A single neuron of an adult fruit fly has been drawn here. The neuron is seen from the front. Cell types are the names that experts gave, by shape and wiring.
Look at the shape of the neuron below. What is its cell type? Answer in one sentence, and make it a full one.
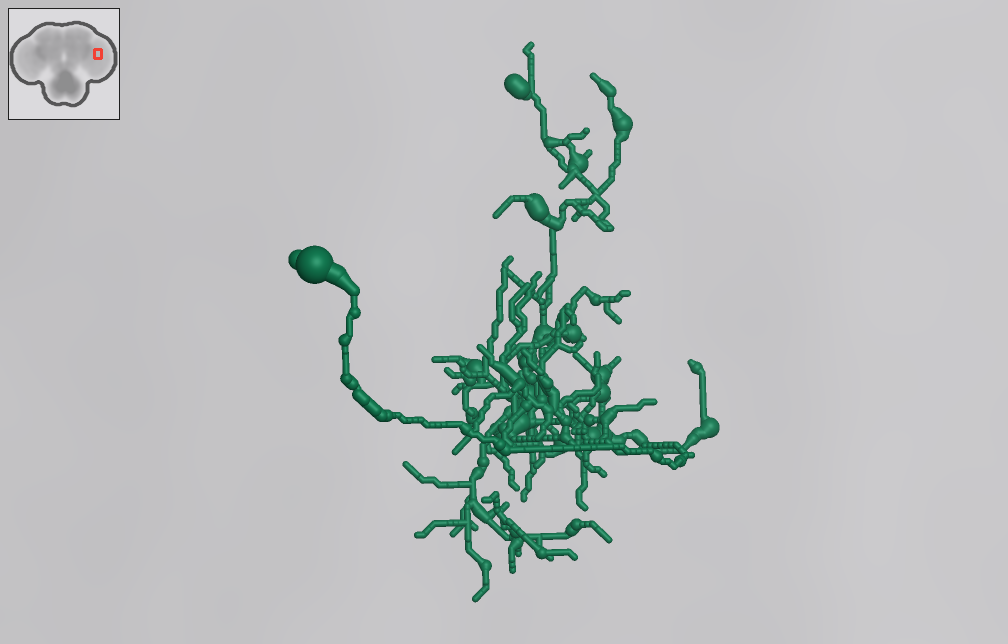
As its cell type, this neuron has Mi17.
